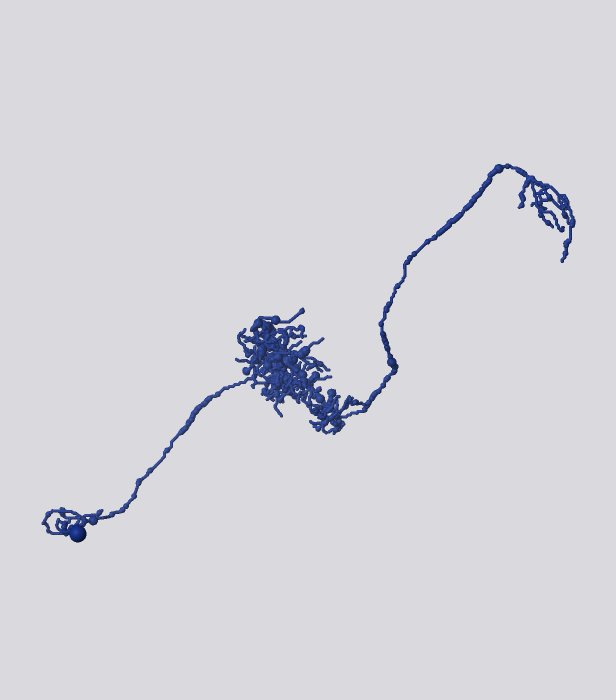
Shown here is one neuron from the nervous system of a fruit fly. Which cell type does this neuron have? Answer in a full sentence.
The cell type is PFR_a.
